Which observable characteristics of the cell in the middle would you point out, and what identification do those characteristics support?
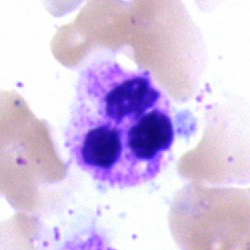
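One nuclear lobe lies at the top, with two more side by side below it. Its chromatin is dense, staining dark purple. A moderate rim of pale pink-lilac cytoplasm surrounds the lobes, with fine purplish-pink granules spread through it. This is a segmented neutrophil.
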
